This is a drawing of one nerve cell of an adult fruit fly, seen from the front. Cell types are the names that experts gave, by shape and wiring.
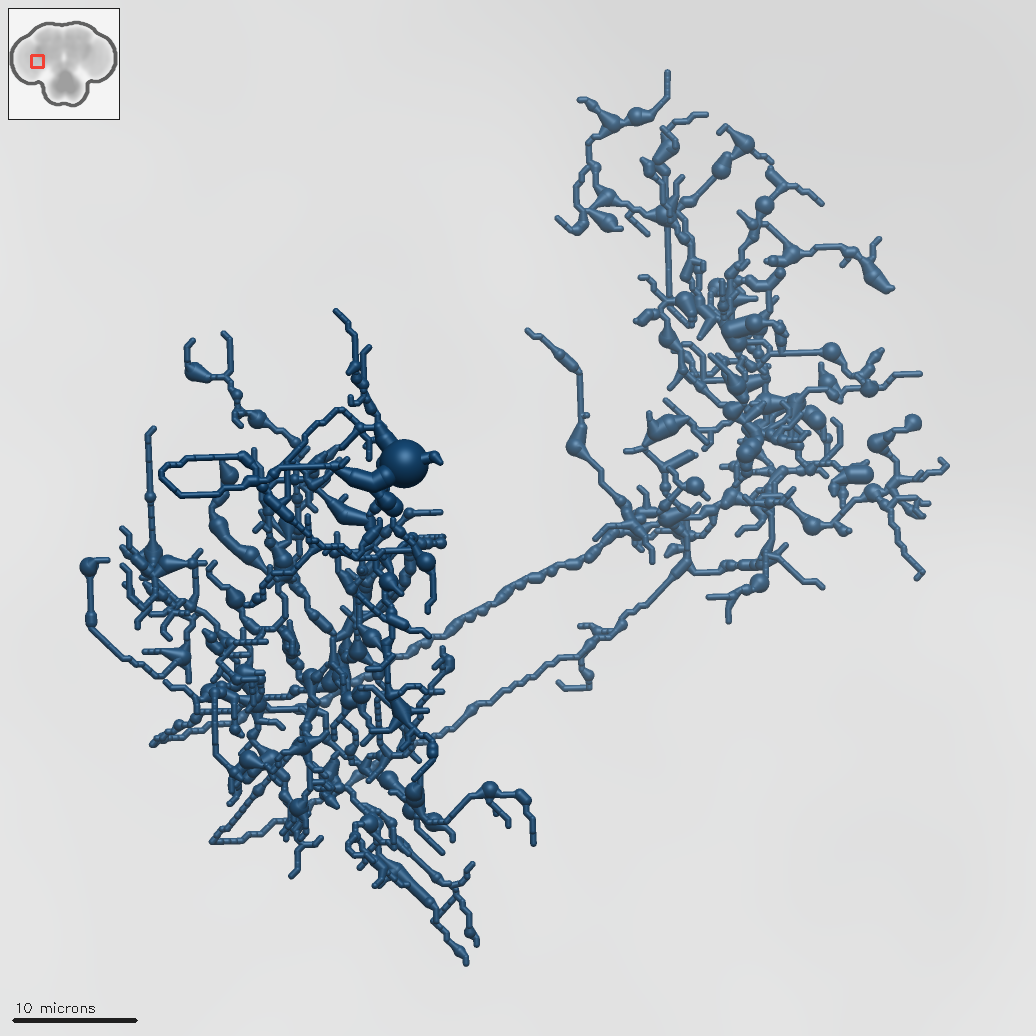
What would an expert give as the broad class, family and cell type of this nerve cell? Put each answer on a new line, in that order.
optic-lobe intrinsic neuron
TmY
TmY19a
